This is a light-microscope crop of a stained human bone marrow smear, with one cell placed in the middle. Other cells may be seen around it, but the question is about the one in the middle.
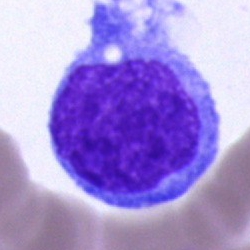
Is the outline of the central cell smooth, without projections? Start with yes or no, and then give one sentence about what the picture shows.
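No. Ragged blue cytoplasmic material extends upward from the top of the cell.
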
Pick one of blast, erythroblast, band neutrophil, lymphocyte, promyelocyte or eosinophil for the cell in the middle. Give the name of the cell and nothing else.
blast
